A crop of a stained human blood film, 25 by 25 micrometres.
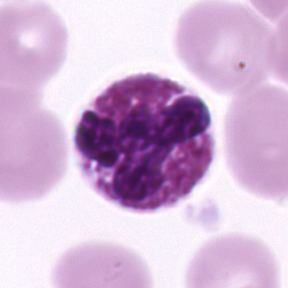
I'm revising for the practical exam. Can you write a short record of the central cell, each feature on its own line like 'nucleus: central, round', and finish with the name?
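Nucleus: split into separate lobes, at least three
Chromatin: dense, dark purple
Nucleoli: none visible
Size: about 12 micrometres across
Name: eosinophil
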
